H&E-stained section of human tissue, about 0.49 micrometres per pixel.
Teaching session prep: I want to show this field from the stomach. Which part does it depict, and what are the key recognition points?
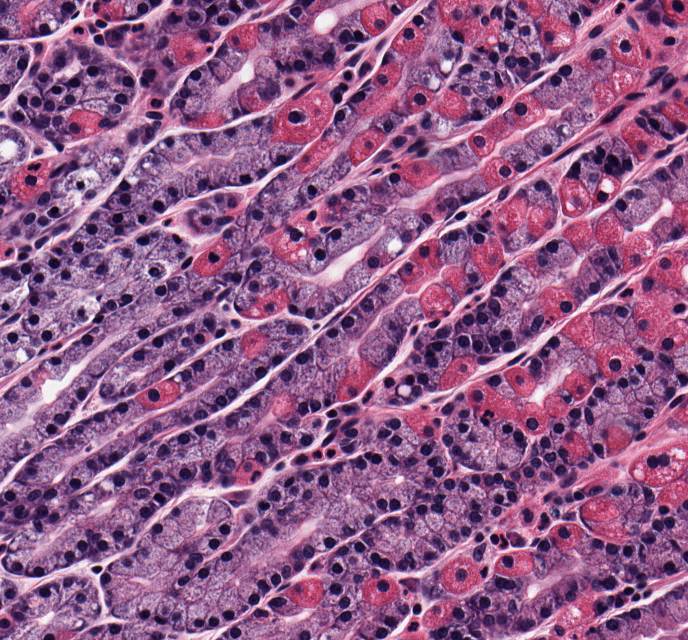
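The glands here are fundic glands. Parietal cells, with bright pink cytoplasm and a single central round nucleus, are scattered along them throughout the field, more numerous in the upper right than the lower left.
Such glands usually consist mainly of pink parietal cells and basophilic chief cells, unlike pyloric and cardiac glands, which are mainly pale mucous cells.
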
